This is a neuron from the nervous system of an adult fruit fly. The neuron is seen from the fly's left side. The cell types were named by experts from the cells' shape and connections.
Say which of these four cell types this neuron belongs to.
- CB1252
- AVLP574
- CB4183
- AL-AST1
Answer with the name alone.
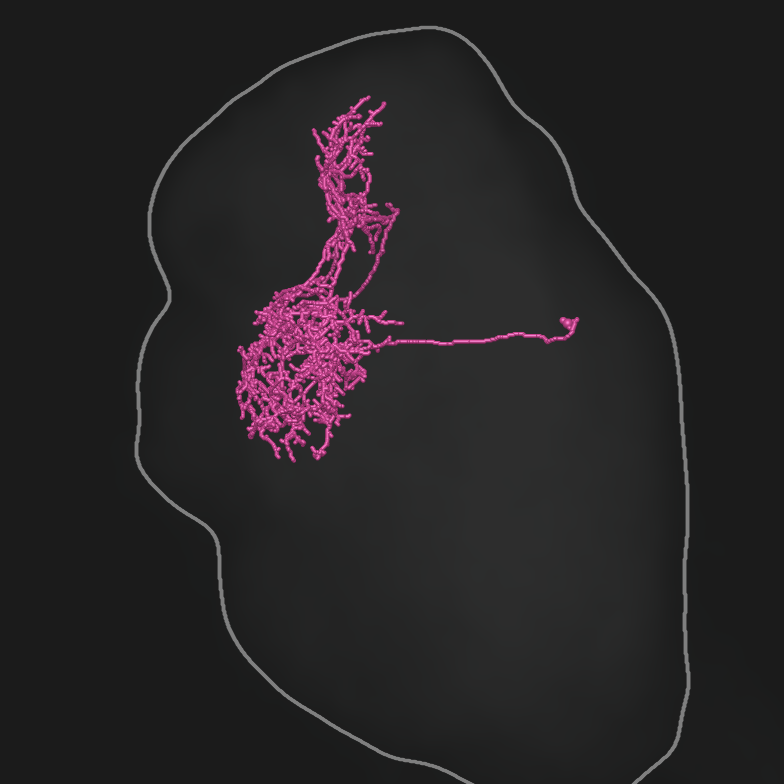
AVLP574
